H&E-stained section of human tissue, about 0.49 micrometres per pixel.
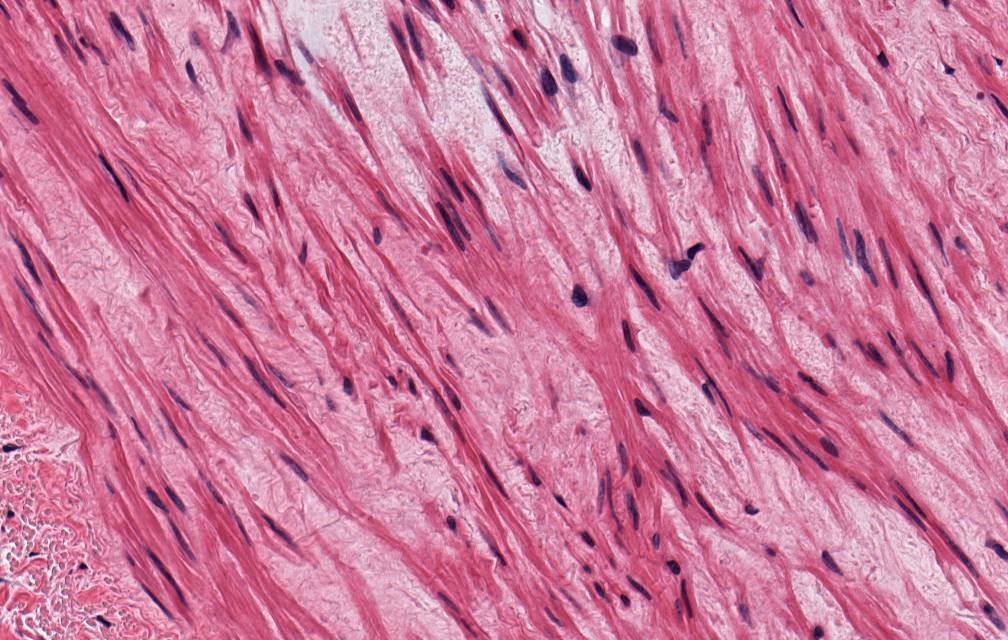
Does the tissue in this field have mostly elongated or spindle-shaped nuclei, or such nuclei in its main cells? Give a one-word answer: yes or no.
Yes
